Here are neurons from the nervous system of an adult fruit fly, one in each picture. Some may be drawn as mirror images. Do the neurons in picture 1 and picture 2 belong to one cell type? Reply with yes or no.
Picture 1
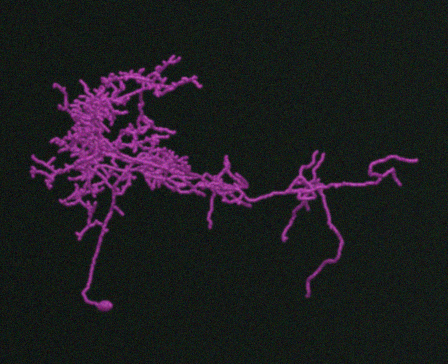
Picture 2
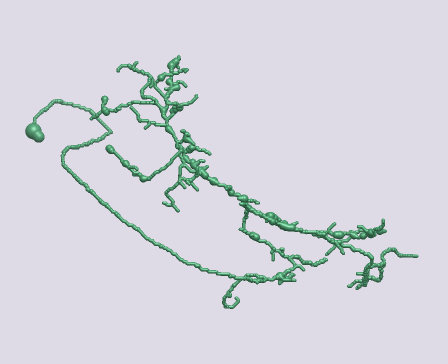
no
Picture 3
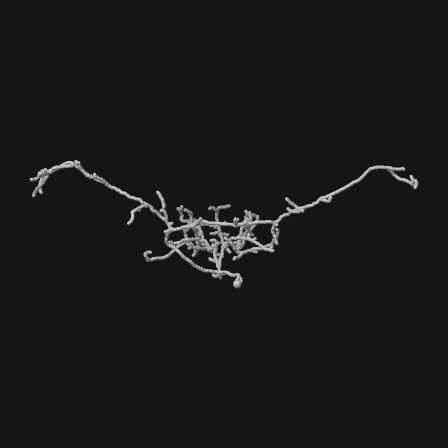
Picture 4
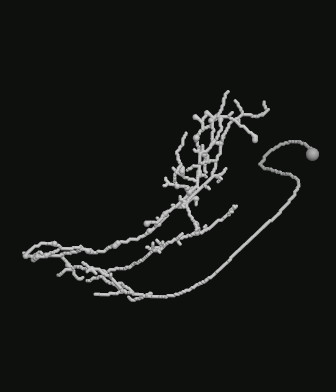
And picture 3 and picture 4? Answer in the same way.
no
